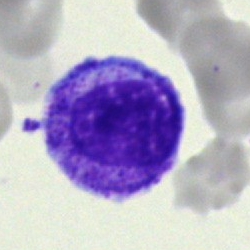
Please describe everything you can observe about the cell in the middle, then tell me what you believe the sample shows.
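First, position: the nucleus lies slightly off-centre, toward the upper right. Next, the cytoplasm: its rim is widest along the lower and left sides, and it is deep purple-blue. Then the granules: fine purple ones are scattered through the cytoplasm. Last, the name: this cell is a myelocyte.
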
